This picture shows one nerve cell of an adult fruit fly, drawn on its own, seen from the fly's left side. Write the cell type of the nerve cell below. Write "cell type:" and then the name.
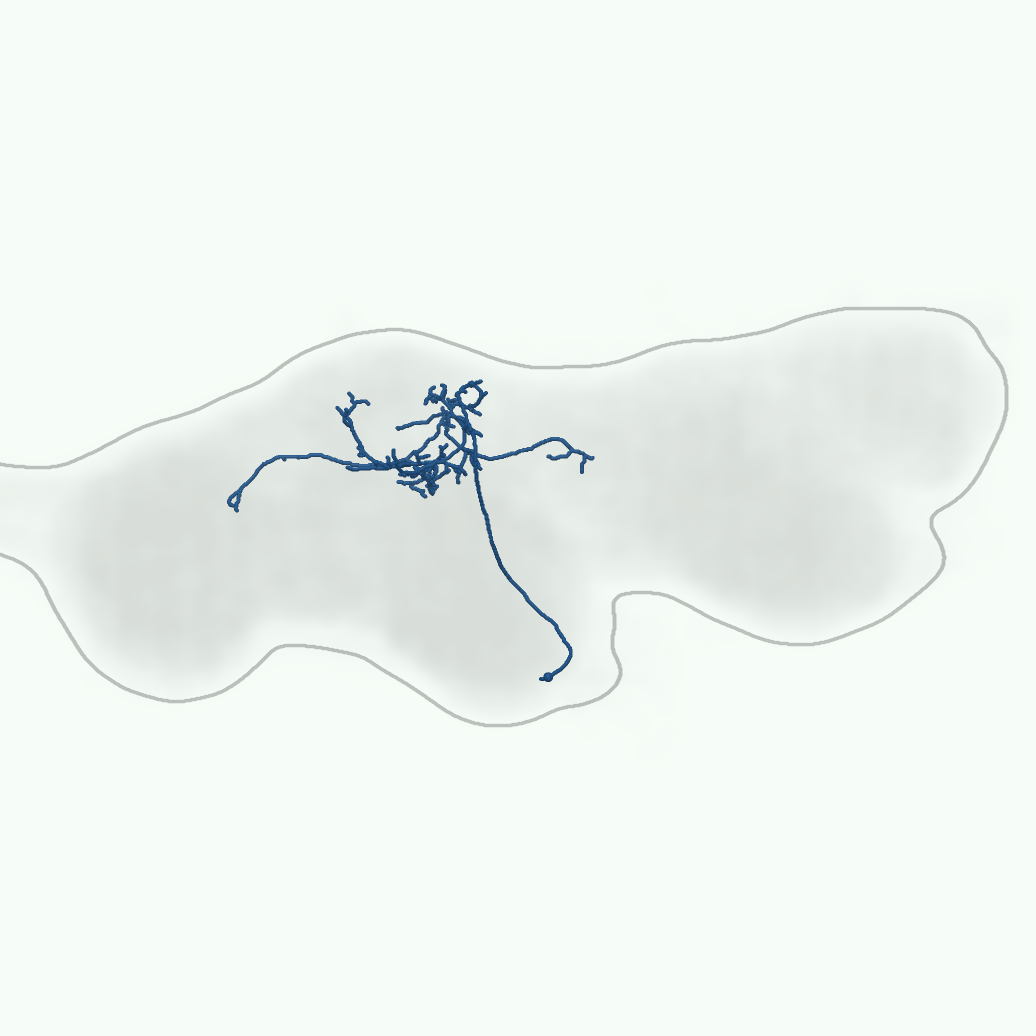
cell type: IN06A088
